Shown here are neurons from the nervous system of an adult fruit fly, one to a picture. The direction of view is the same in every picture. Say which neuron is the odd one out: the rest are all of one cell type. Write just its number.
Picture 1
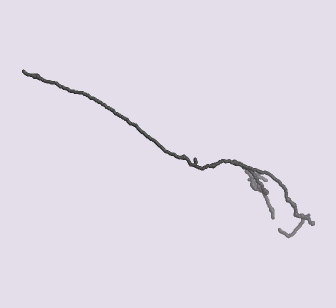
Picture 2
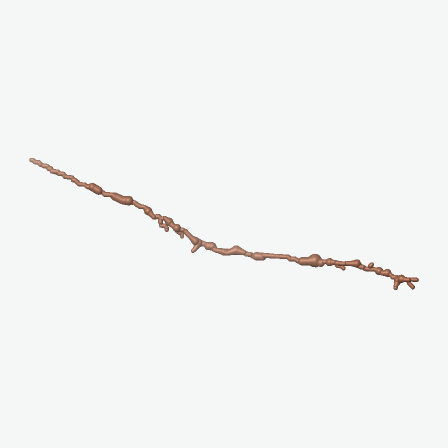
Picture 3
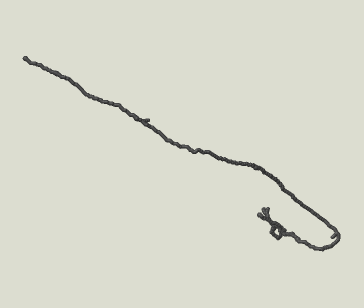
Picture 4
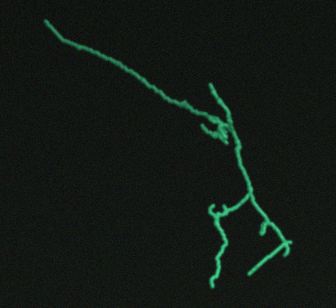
2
